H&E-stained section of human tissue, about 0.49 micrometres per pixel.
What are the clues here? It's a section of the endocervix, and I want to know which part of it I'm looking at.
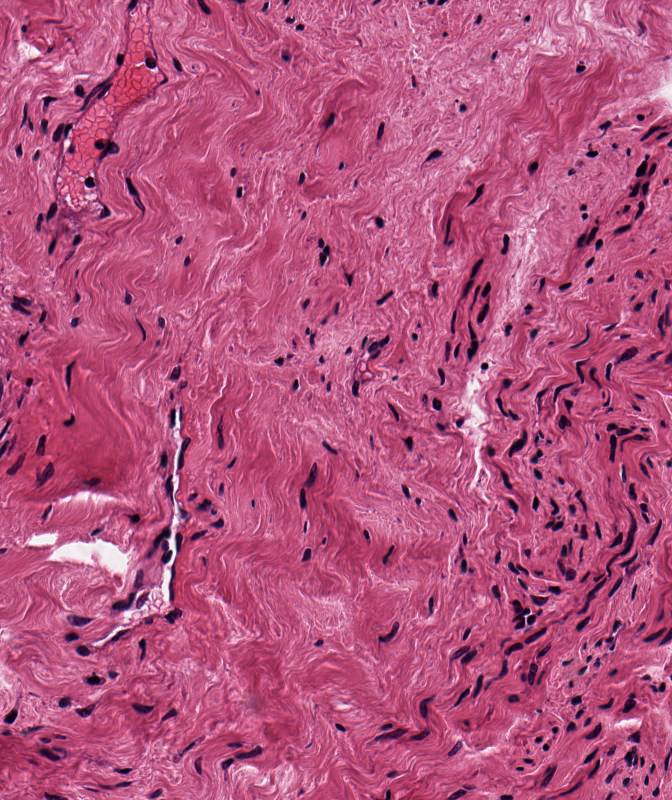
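The part shown is dense connective tissue. Point one: dense pink fibrous stroma fills the field, without epithelium. Point two: collagen runs in wavy, swirling bundles that change direction. Point three: the scattered spindle-shaped cells have dark, slender, often wavy or curved nuclei and no cytoplasm distinguishable from the surrounding collagen.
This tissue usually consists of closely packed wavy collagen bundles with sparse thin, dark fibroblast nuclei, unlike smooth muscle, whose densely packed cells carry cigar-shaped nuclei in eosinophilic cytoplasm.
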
